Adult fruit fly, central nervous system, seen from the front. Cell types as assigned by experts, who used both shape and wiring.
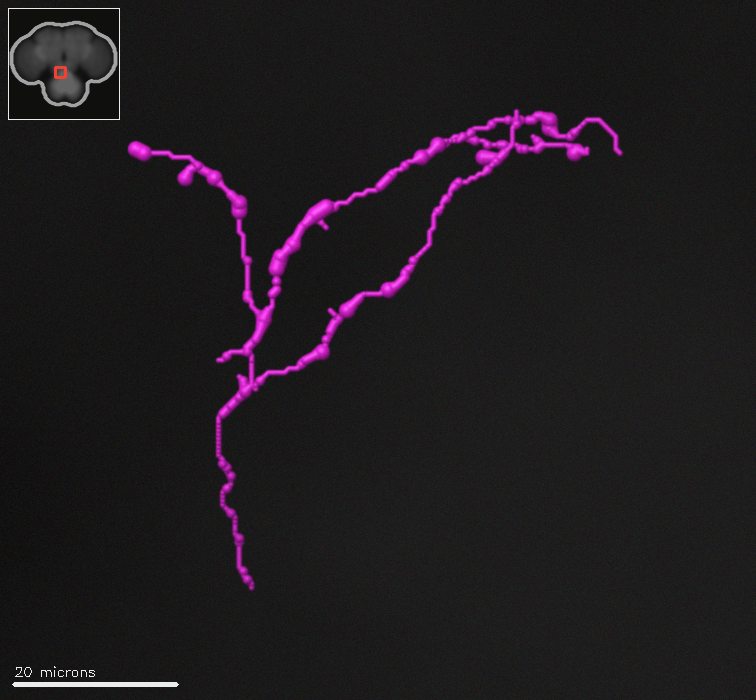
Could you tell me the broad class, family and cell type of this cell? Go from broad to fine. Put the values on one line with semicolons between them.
sensory neuron entering the brain; class mechanosensory; TPMN1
